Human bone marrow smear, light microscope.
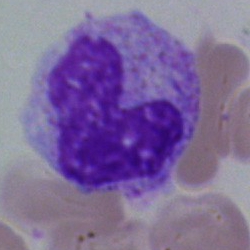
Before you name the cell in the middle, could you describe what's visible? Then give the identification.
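See how a deep notch cuts into the nucleus from the upper right, while the nucleus itself lies toward the lower left of the cell. Dark purple, coarsely clumped chromatin, and fine pinkish-purple granules scattered through the cytoplasm. That's a band neutrophil.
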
